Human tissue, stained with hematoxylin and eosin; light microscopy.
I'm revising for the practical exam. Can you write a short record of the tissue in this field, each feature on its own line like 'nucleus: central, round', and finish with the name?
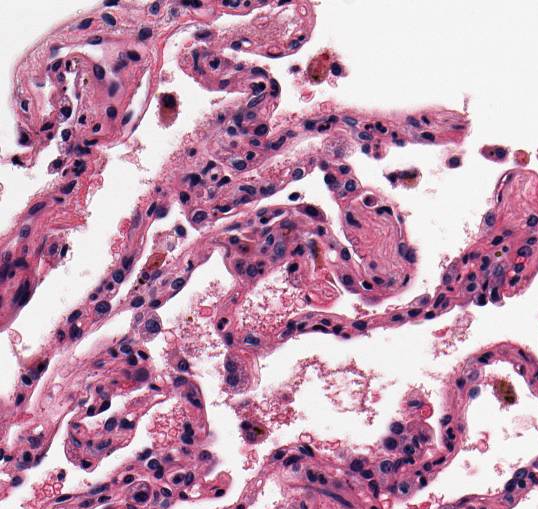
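Partitions: thin, branching, pink, separating large empty spaces
Widening: several partitions widened by pale pink wavy fibrous material, clearest upper left and centre
Macrophages: rounded, packed with coarse brown granular pigment, free in spaces at upper centre and right edge
Surface cells: plump, rounded nuclei, bulging from partitions, especially lower right
Name: lung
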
